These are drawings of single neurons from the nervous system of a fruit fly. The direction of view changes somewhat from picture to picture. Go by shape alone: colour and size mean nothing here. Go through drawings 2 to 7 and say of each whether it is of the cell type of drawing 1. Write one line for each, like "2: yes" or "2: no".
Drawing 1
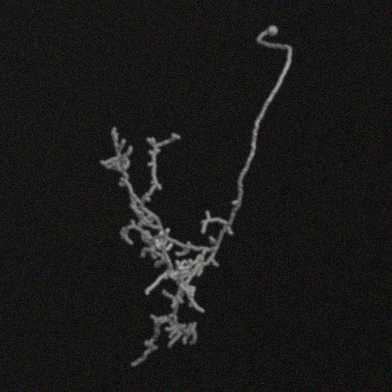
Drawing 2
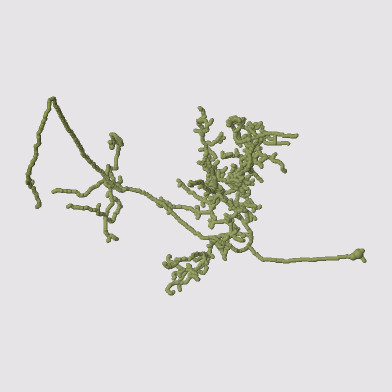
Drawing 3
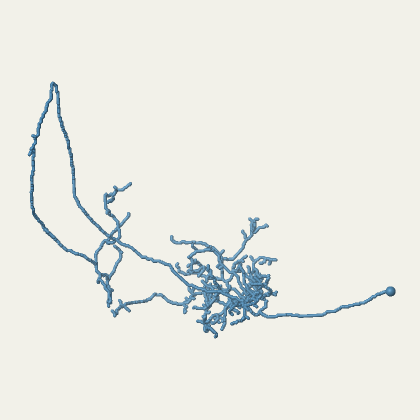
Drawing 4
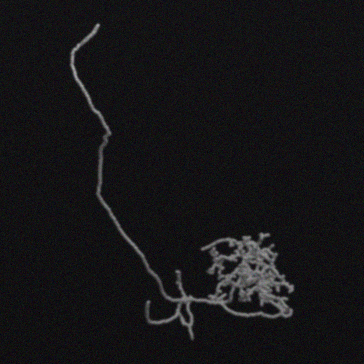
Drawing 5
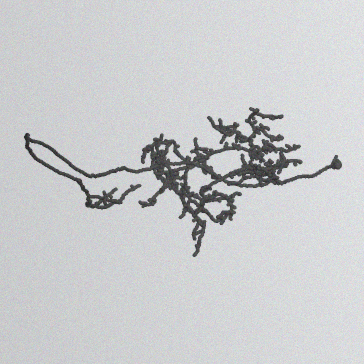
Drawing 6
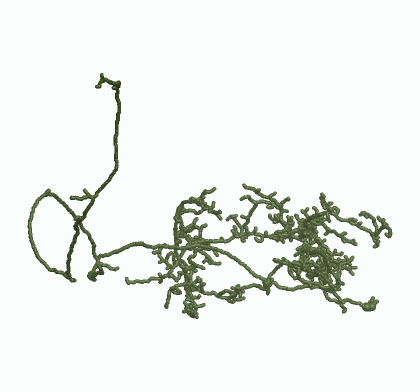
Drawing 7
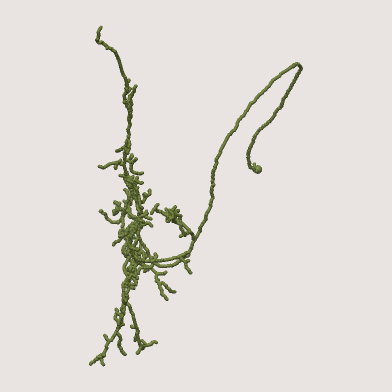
2: no
3: no
4: no
5: no
6: no
7: yes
